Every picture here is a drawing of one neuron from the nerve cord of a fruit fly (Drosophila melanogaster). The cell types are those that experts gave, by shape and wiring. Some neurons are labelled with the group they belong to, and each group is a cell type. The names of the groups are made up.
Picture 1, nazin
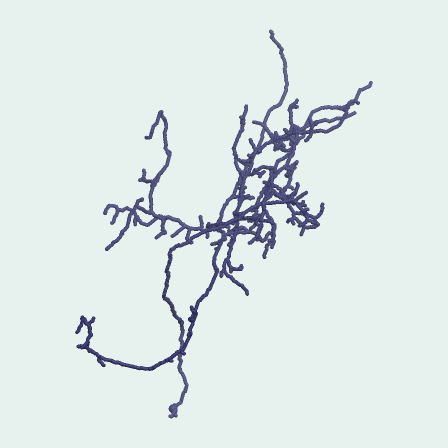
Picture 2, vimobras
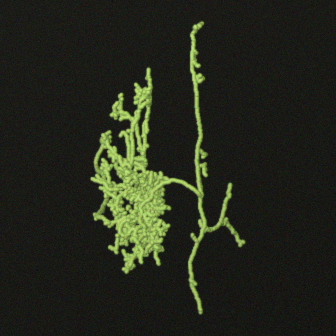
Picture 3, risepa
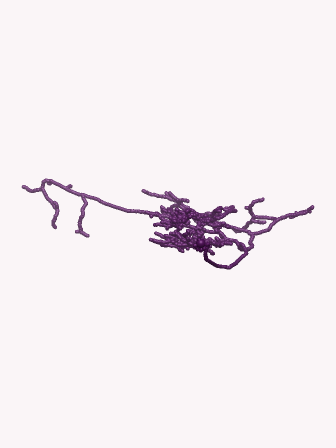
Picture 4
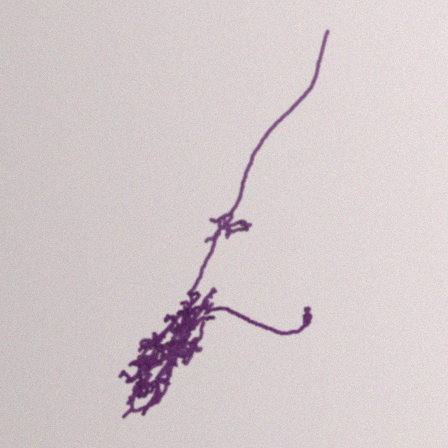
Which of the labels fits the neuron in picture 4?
nazin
